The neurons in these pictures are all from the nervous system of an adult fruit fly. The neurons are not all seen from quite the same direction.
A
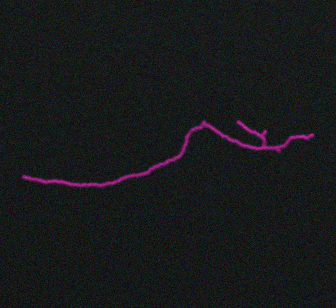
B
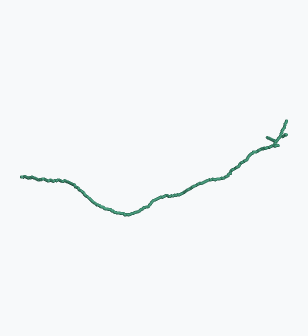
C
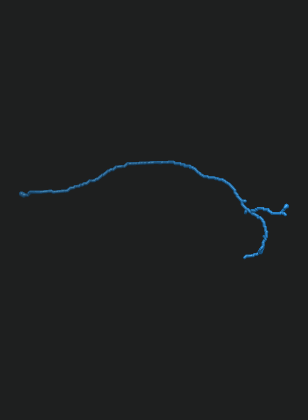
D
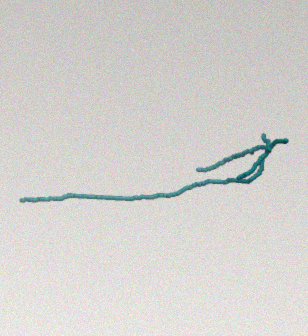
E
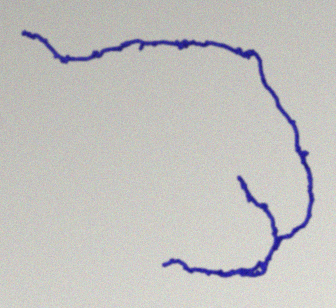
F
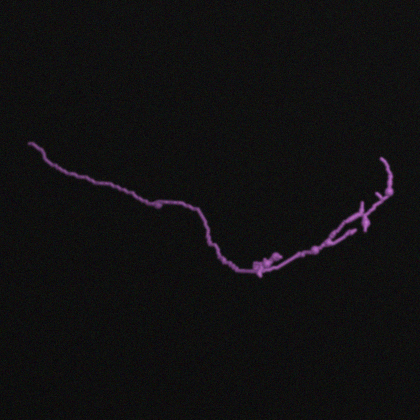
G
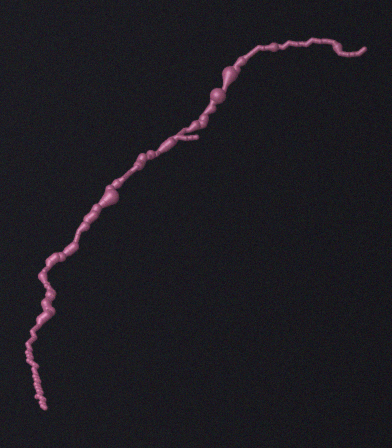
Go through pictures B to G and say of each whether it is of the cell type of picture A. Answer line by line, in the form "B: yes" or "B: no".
B: no
C: yes
D: no
E: yes
F: yes
G: no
